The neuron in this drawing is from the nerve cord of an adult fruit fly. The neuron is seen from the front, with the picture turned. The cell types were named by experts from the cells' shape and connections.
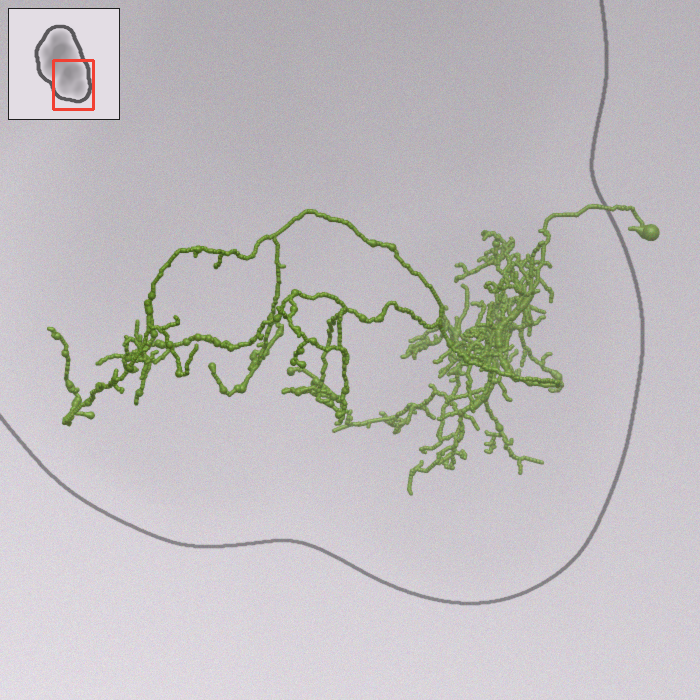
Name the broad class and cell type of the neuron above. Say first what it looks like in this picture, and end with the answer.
Dozens of branch ends can be seen. In this view it is wider than it is tall. It is a nerve-cord intrinsic neuron. The cell type is INXXX307.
